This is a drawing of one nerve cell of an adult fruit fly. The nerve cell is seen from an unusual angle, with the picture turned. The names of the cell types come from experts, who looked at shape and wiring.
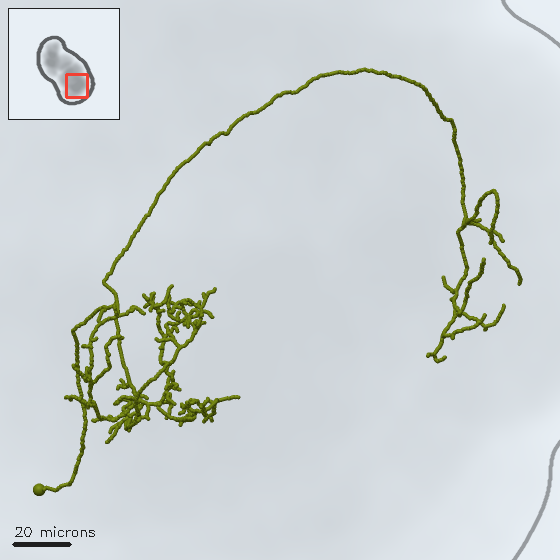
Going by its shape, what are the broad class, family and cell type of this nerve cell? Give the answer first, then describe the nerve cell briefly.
It is a central-brain intrinsic neuron. The family is hemilineage ALlv1. The cell type is M_lvPNm41. Its cell body lies at the lower left of the picture. From left to right in the picture it spans about 180 microns. Dozens of branch ends can be seen.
